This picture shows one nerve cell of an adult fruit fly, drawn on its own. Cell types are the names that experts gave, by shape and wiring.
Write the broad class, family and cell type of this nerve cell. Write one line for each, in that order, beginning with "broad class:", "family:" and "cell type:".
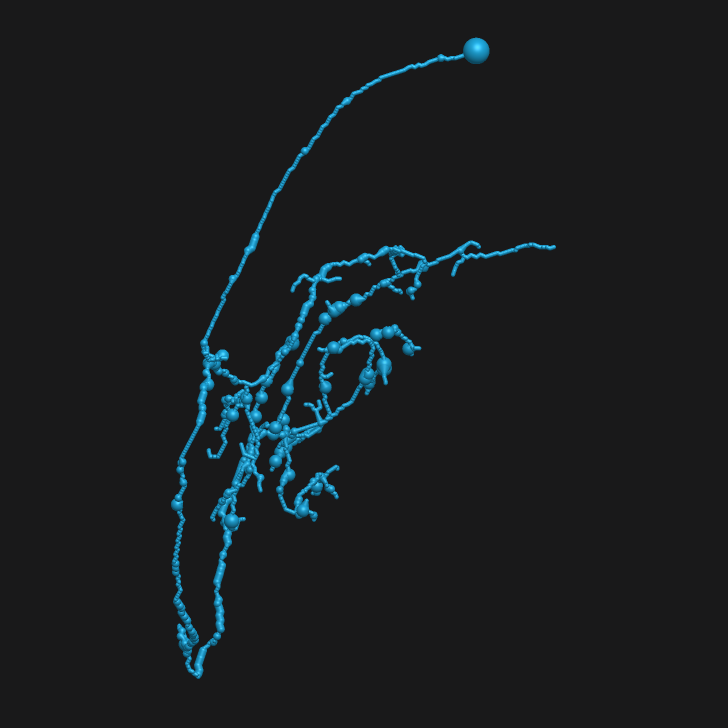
broad class: central-brain intrinsic neuron
family: hemilineage LHp2
cell type: CB3556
